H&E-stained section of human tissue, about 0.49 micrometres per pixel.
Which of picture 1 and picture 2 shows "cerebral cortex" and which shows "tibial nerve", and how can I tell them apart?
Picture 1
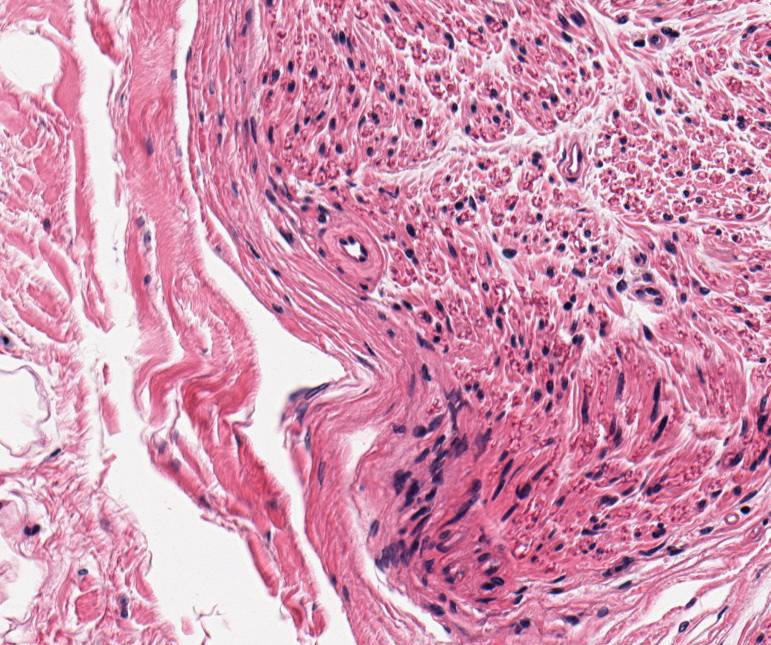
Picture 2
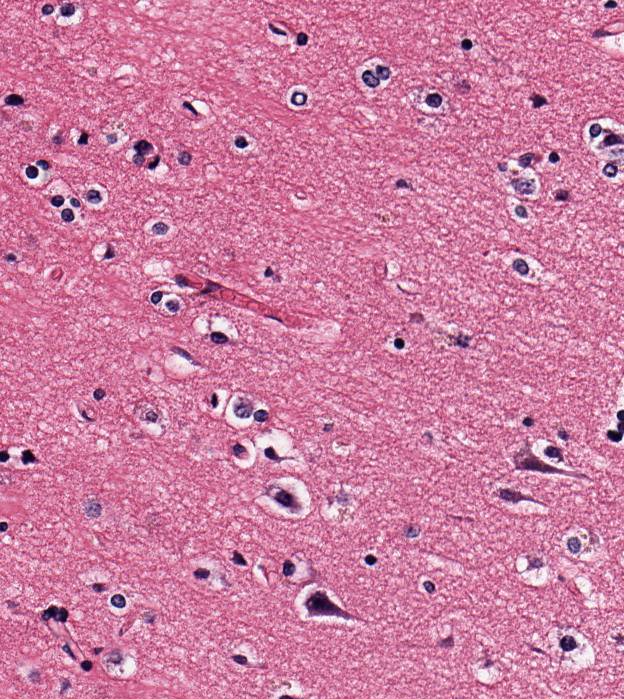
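You'll find the tibial nerve in picture 1 and the cerebral cortex in picture 2. In picture 1 a large compact mass fills the right two-thirds: its fibres are cut across in the upper right, showing many small round pale pink profiles, and run lengthwise in the lower centre, carrying elongated dark purple nuclei. The left third holds loose, wavy pink fibrous strips running mainly top to bottom. Picture 2 is instead filled with a fine pink, finely vacuolated fibrillary matrix holding single scattered cells. Some larger cells have pale round nuclei, each with one dark nucleolus, and small dark nuclei sit in pairs or small groups against the edges of some of them.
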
